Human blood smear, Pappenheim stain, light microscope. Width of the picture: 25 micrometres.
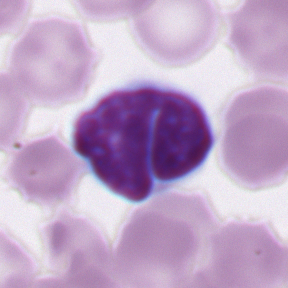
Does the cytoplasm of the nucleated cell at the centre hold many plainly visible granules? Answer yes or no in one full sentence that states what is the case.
No, the cytoplasm of the cell shows no visible granules.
